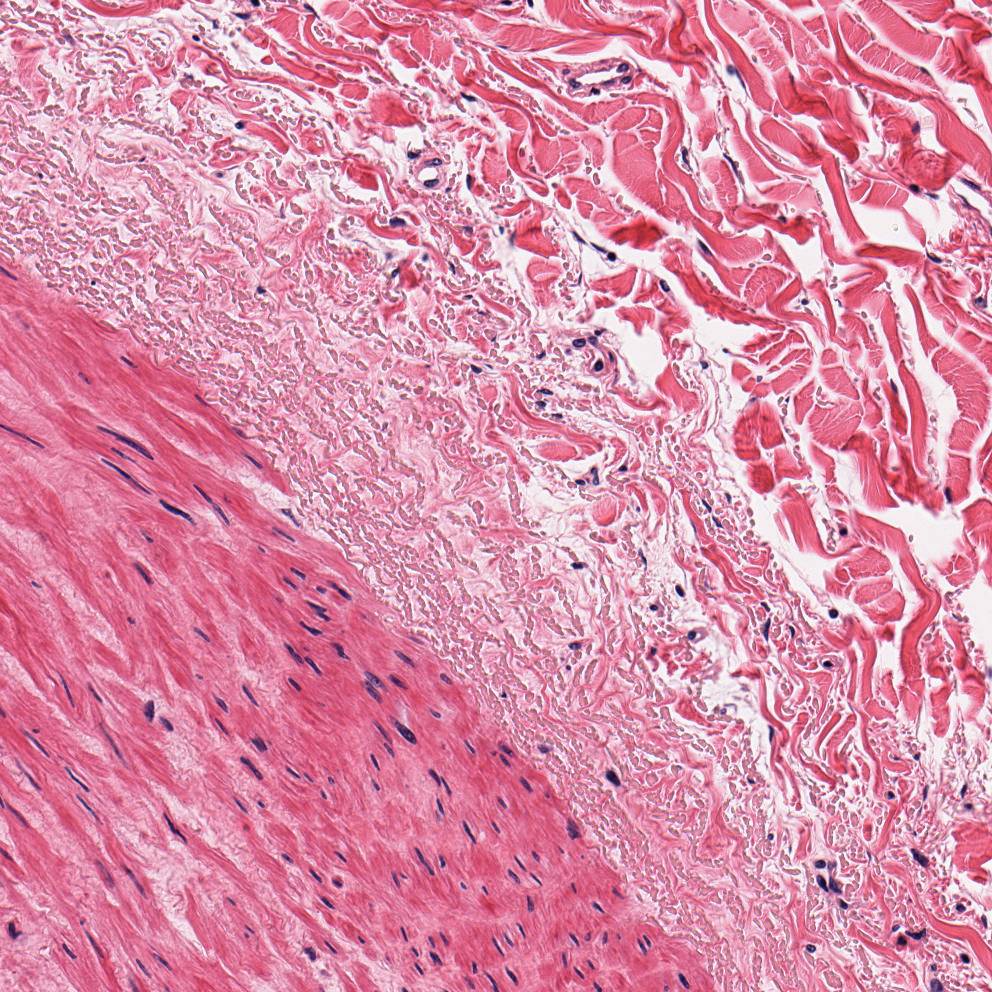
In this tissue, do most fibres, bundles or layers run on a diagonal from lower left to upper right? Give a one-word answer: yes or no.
No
